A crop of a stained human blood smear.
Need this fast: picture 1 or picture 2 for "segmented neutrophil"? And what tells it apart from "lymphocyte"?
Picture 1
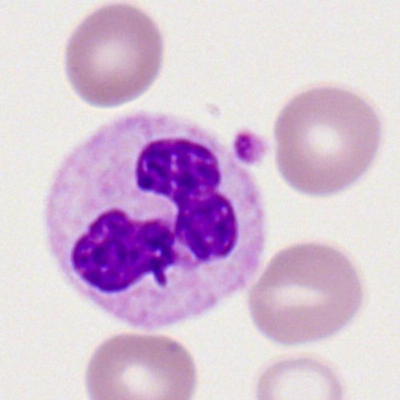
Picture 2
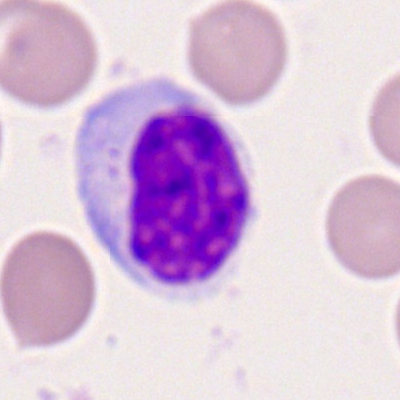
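In picture 1 the cell is a segmented neutrophil, and in picture 2 it is a lymphocyte. The clearest difference lies in the cytoplasm: the segmented neutrophil has plentiful, pale pink cytoplasm holding fine, faint pinkish-lilac granules, whereas the lymphocyte's cytoplasm is pale blue.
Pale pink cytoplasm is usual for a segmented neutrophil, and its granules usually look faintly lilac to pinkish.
The segmented neutrophil also has a round, smooth outline, and no nucleoli are visible in its nucleus. What the two cells share is dark purple, coarsely clumped chromatin and cytoplasm without vacuoles.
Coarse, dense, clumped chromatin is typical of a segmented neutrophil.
No red cell touches or overlaps the lymphocyte.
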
